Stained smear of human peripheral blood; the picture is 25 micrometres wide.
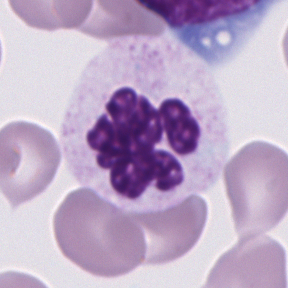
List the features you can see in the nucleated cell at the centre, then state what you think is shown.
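Notice how dense and dark purple the chromatin is, and that no nucleoli show in the nucleus. In the cytoplasm, fine pink-violet granules are scattered evenly, with no vacuoles among them. Put together, you are looking at a segmented neutrophil.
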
